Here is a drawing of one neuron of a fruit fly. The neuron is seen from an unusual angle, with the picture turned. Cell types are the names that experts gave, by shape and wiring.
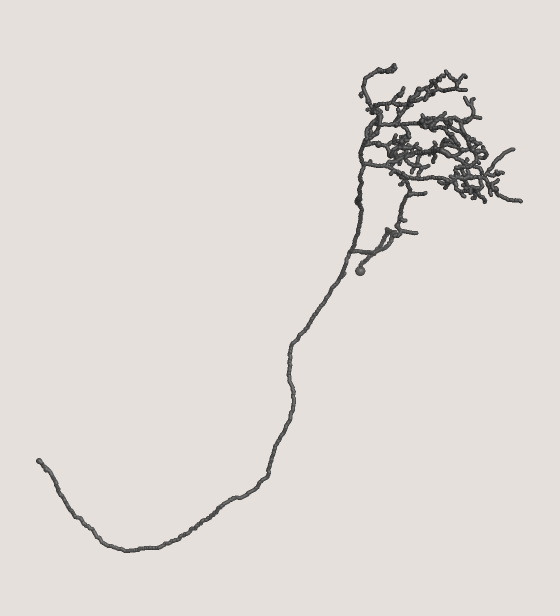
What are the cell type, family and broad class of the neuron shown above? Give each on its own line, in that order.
LC28
LC
visual projection neuron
